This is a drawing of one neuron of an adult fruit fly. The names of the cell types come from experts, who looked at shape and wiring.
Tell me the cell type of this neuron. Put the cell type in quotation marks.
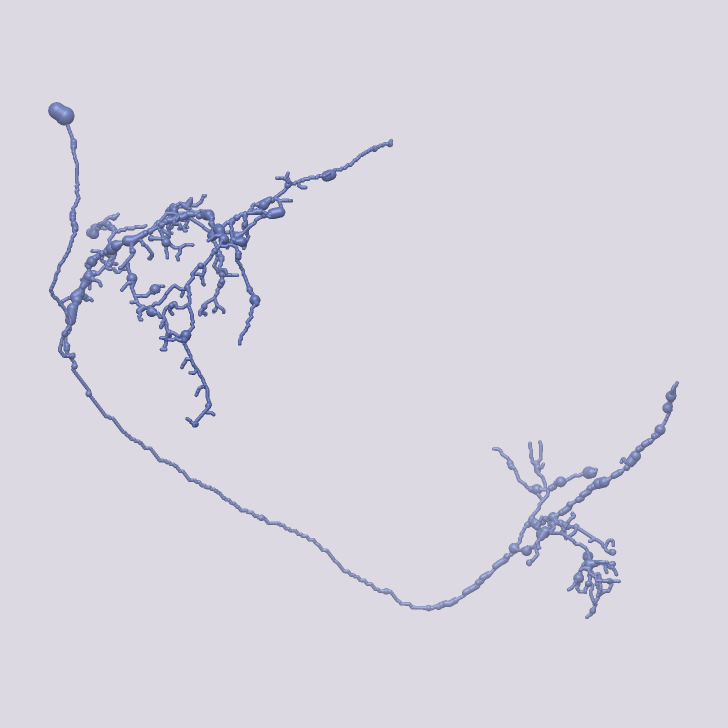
"AOTU056"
